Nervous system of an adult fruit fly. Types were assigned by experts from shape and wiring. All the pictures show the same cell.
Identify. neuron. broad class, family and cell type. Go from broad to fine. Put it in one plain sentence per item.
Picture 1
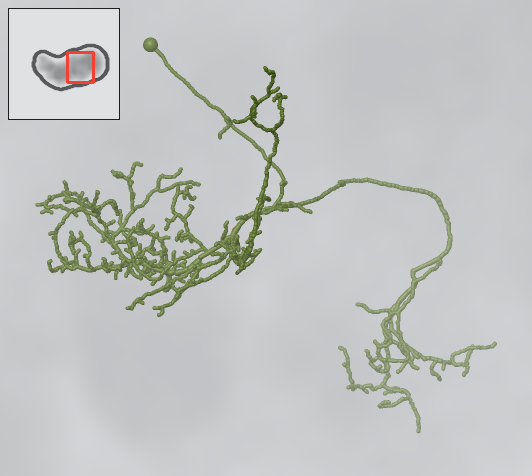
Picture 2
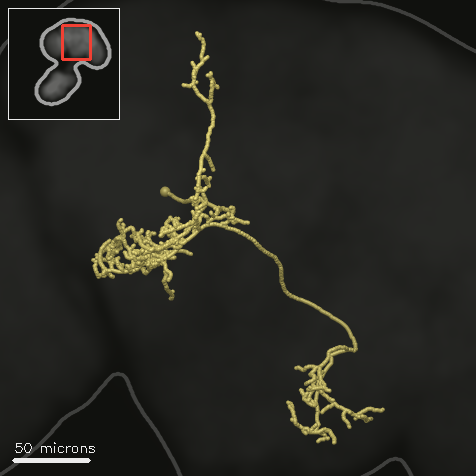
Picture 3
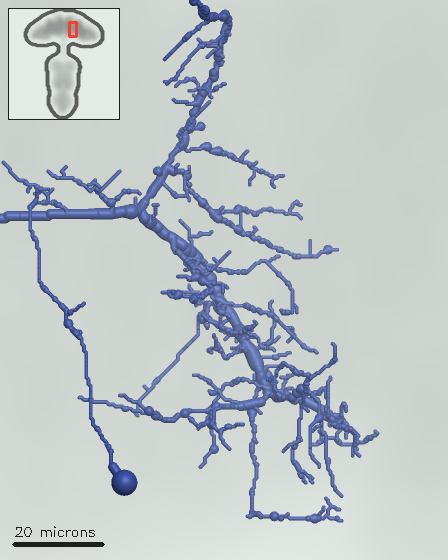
A central-brain intrinsic neuron of hemilineage DM6_central1, type PLP300m.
